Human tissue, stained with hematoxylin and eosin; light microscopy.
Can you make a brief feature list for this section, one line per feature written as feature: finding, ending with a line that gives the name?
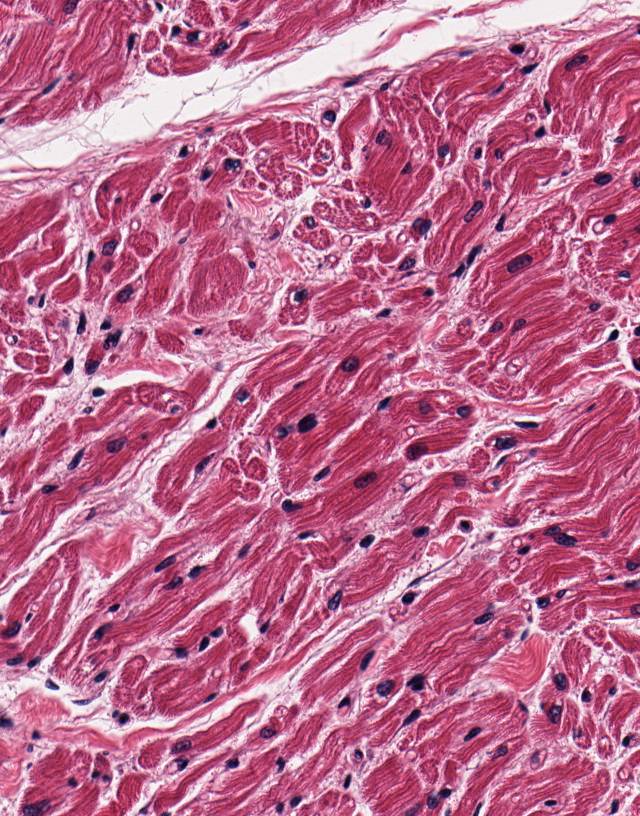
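Fibres: see how they branch and join their neighbours
Upper part: many fibres cut across, seen as rounded profiles
Between fibres: thin, pale strands of loose connective tissue with small dark nuclei
Fat cells: none in this field
Name: atrial appendage of the heart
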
